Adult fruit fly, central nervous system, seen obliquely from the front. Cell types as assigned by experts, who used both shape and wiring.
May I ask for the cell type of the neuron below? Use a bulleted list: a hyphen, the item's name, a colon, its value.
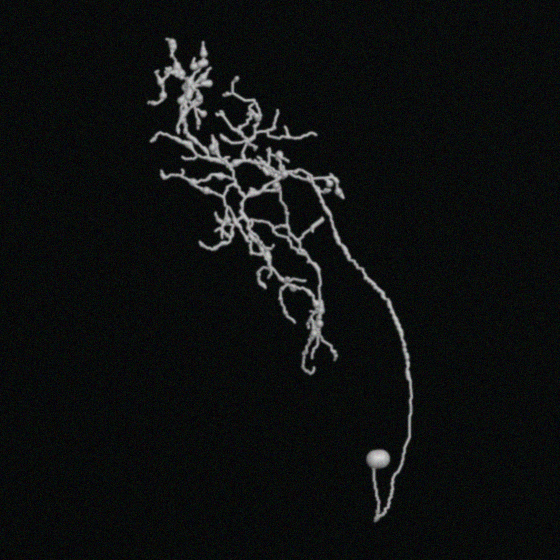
- cell type: CB1670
